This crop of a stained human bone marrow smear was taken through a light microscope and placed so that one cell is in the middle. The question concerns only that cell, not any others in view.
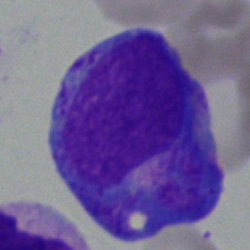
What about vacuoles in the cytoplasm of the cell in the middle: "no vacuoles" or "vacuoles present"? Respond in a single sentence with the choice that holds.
At least one clear vacuole is held within the cytoplasm of the cell.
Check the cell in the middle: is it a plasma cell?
no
